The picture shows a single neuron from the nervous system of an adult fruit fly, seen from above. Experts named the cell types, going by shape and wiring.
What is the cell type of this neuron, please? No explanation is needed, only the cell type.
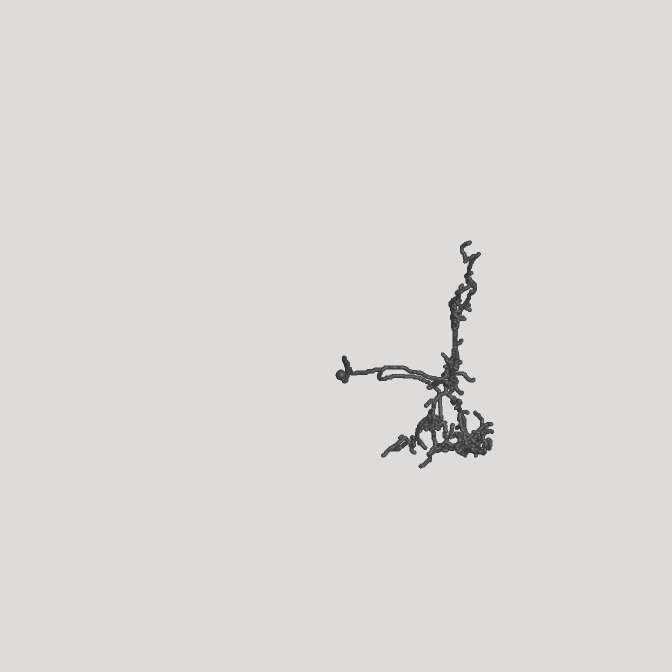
WED096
